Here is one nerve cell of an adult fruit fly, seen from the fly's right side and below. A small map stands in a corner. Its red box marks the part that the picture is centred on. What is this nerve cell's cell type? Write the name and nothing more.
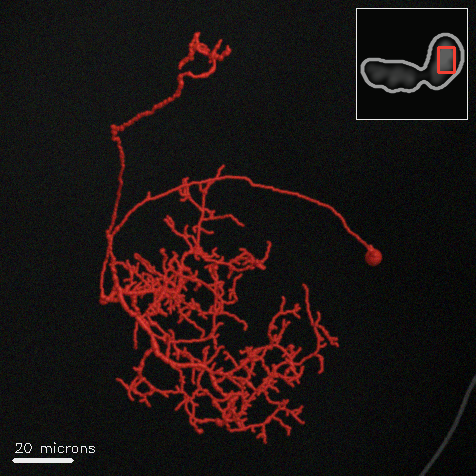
PVLP027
